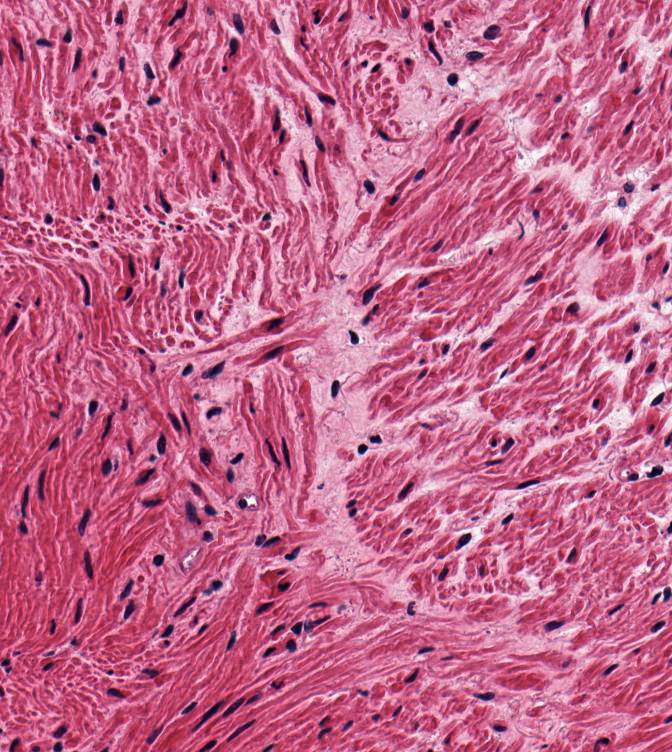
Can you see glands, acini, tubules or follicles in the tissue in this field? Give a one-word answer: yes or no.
No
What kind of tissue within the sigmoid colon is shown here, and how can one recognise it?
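Smooth muscle makes up this field: spindle-shaped cells in bundles that run in several directions and meet. Each cell has one dark blue, elongated, cigar-shaped nucleus lying along its length, and plentiful, strongly eosinophilic pink cytoplasm.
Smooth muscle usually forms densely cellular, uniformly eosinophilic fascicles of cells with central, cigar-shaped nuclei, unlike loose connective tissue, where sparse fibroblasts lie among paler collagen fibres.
Down the centre, between the bundles, runs a band of pale pink, loose, watery-looking stroma.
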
